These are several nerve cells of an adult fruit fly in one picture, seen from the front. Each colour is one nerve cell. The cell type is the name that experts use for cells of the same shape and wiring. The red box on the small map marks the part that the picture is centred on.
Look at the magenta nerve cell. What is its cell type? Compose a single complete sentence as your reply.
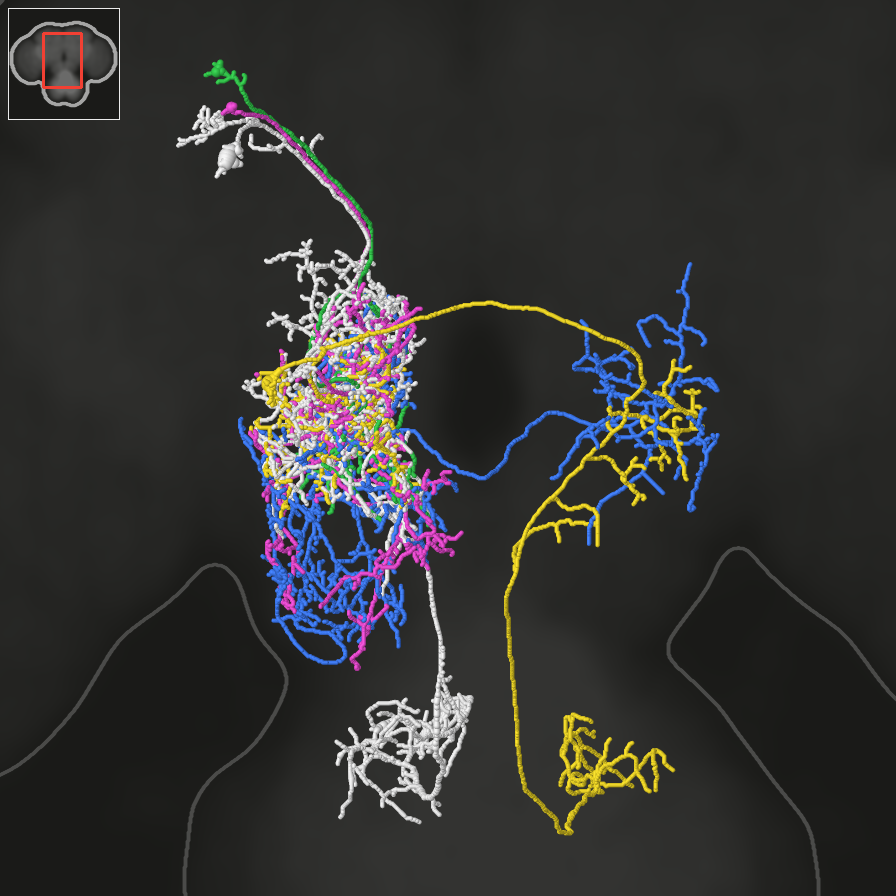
This neuron is classified under the cell type PS019.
